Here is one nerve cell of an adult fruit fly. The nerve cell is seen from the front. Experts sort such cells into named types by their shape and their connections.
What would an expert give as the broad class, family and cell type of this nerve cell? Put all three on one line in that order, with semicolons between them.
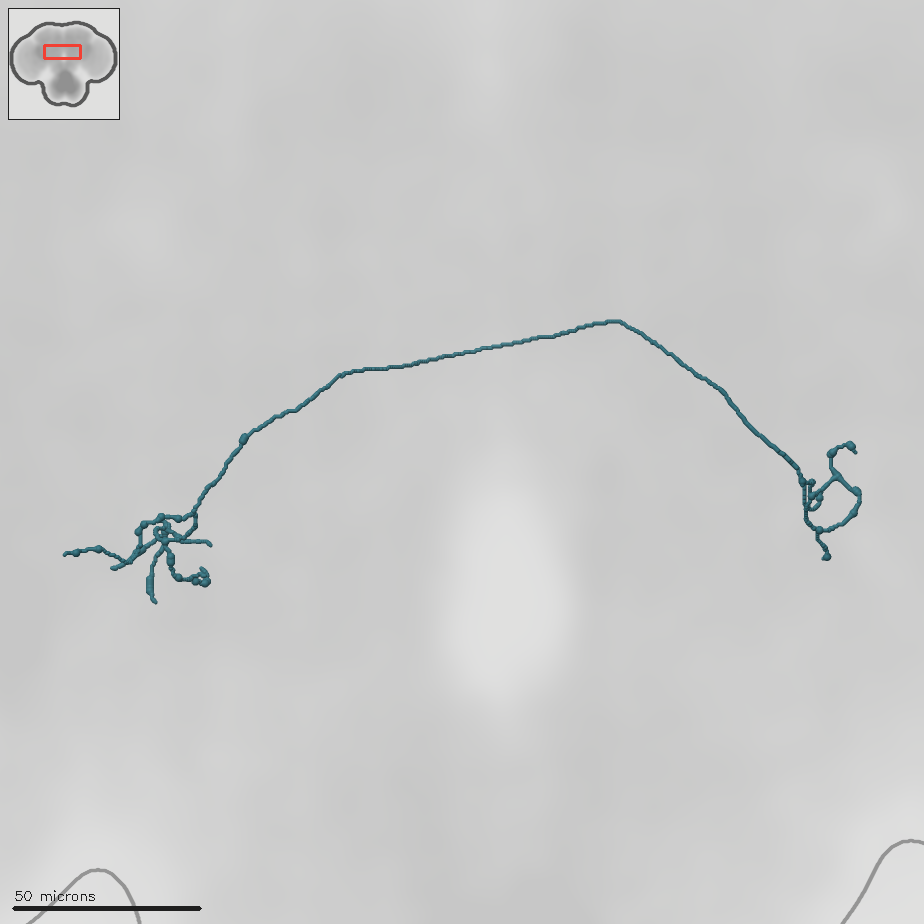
sensory neuron entering the brain; class olfactory; ORN_VA1v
